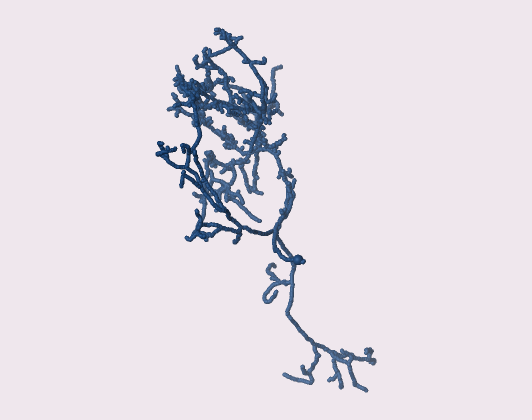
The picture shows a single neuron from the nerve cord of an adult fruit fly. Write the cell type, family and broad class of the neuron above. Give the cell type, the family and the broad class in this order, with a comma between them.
IN11A008, hemilineage 11A, nerve-cord intrinsic neuron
